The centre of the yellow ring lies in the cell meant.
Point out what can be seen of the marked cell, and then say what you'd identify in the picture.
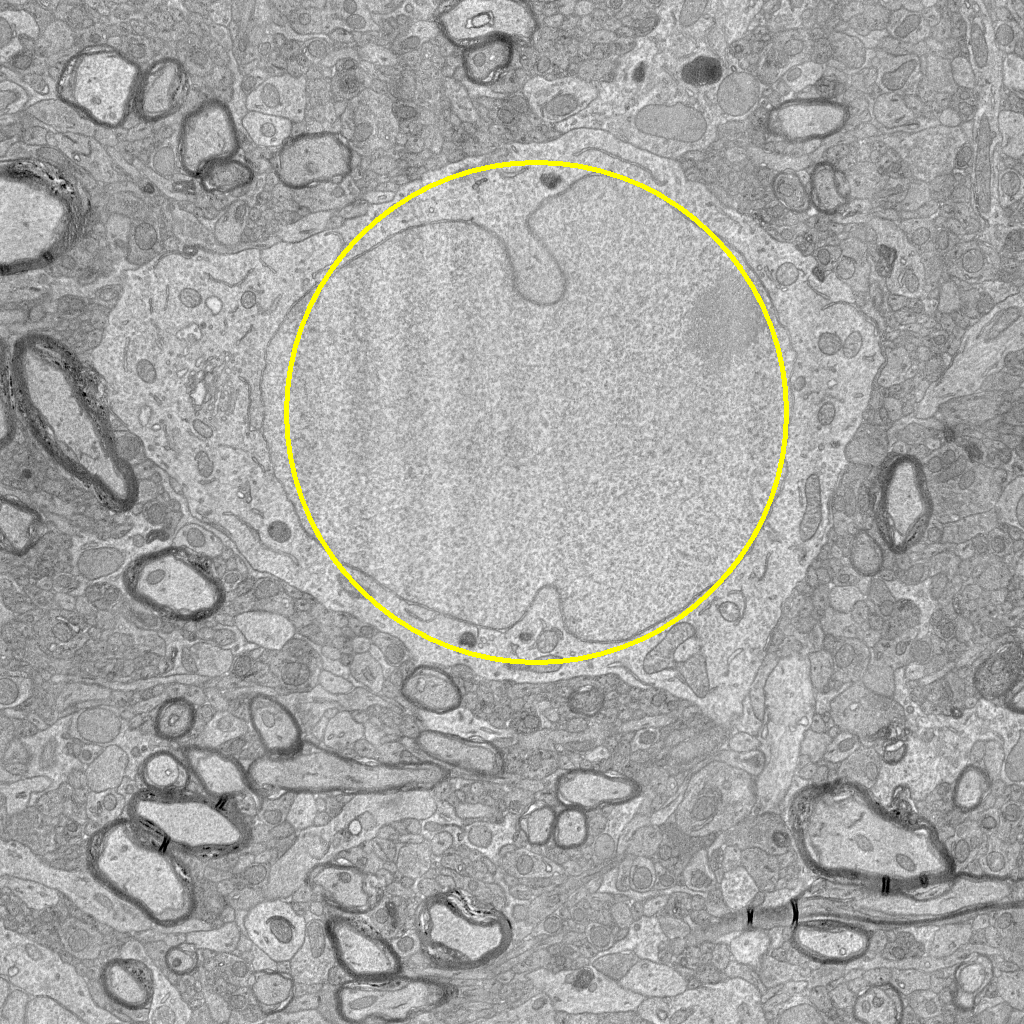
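First, the nucleus: large, nearly round, its whole outline inside the picture. There's a second, shallower fold indenting it from the bottom. I don't see stacks of rough endoplasmic reticulum in the cytoplasm. A few small dark dense bodies do lie close to the nuclear envelope. So, an excitatory neuron.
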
